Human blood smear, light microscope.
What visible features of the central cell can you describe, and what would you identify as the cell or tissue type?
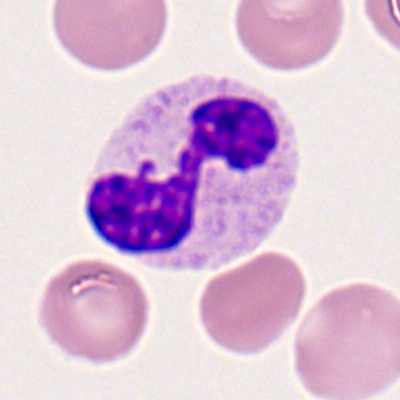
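Smooth outline, roughly oval. Two nuclear lobes, one at the lower left, the other at the upper right. I see no nucleoli in the nucleus. Fine lilac granules are scattered throughout the cytoplasm. It is a segmented neutrophil.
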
